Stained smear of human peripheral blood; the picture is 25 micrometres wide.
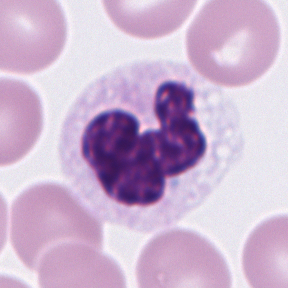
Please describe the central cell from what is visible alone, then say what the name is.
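First, the chromatin: dark purple and coarsely clumped. Next, a broad rim of cytoplasm encircles the nucleus on every side. Within that cytoplasm lie fine, faint granules. Last, the nucleus sits in the middle of the cell rather than being pressed against one edge. This is a segmented neutrophil.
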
